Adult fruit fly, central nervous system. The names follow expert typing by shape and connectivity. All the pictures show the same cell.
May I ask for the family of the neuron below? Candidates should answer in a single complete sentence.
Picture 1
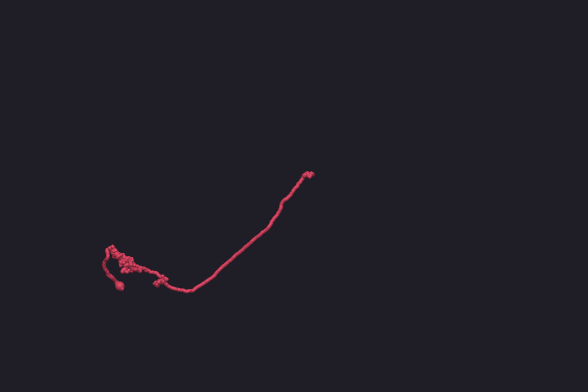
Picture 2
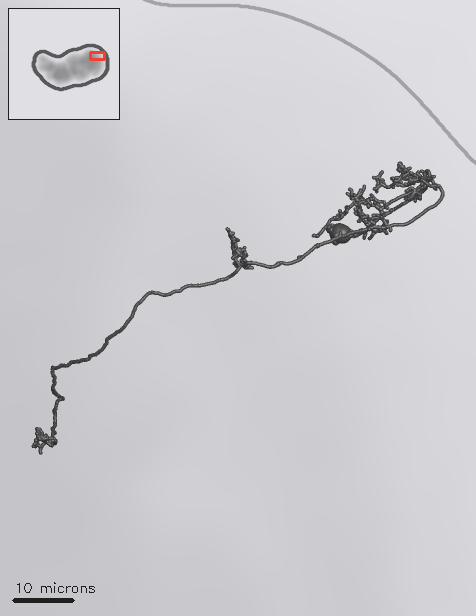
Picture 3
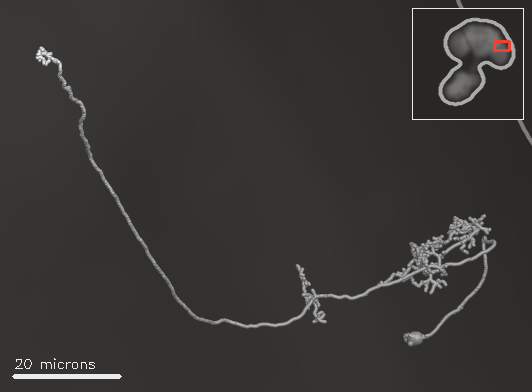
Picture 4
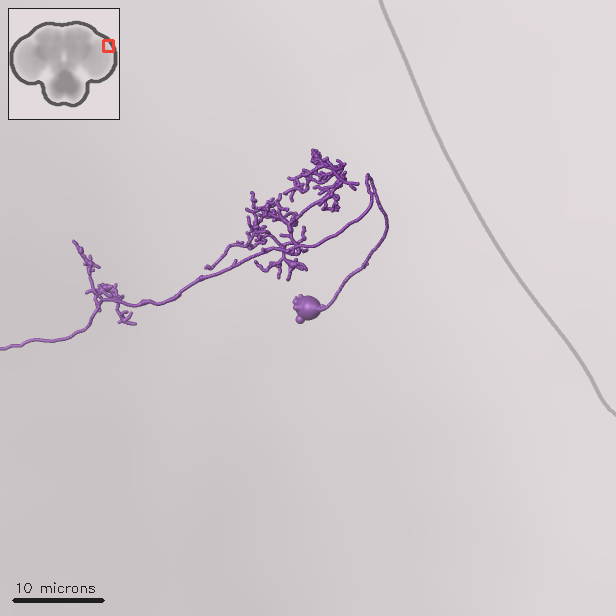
Under the family Tm is grouped this neuron.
